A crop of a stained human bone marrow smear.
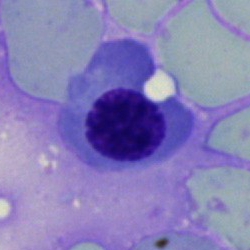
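Erythroblast, the cell in the middle of this stained bone marrow smear. Look first at its chromatin, which is dark purple and gathered into coarse clumps. Search the nucleus and you will find no nucleolus. The cytoplasm carries no granules. At the upper right edge of the nucleus, notice a single round clear space.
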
